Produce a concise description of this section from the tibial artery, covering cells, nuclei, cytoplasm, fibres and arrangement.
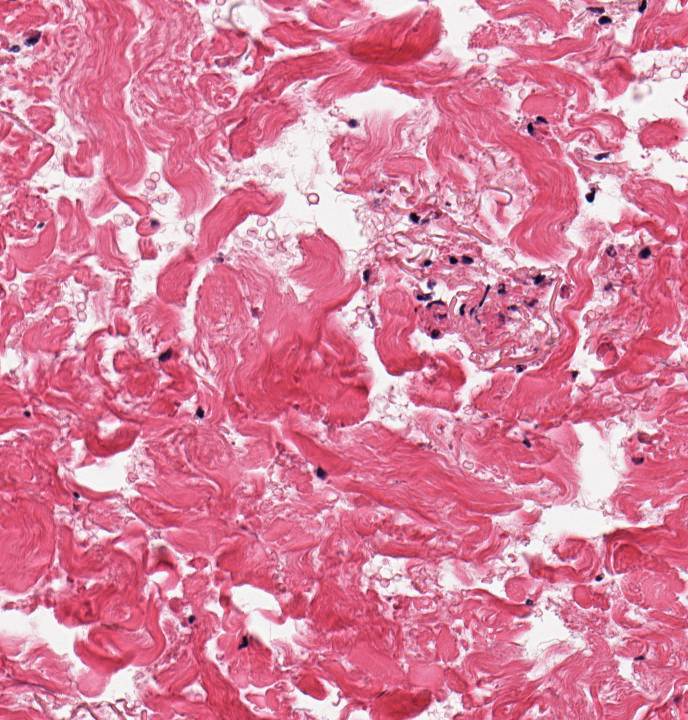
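Thick, wavy collagen bundles stained deep pink occupy the entire field, oriented in many different directions. Just right of centre in the upper half, a looser, paler area holds a small cluster of dark nuclei. Small, pale, round, ring-shaped profiles are scattered in the spaces between the bundles. Fat cells are absent from the field.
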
